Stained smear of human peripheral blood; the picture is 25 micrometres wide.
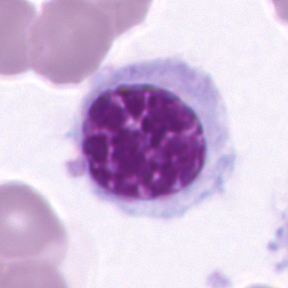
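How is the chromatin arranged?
In coarse dark purple clumps separated by pale streaks.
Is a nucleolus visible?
No, none can be seen in the nucleus.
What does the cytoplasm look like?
It is pale greyish-blue and shows no distinct granules.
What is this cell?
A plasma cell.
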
